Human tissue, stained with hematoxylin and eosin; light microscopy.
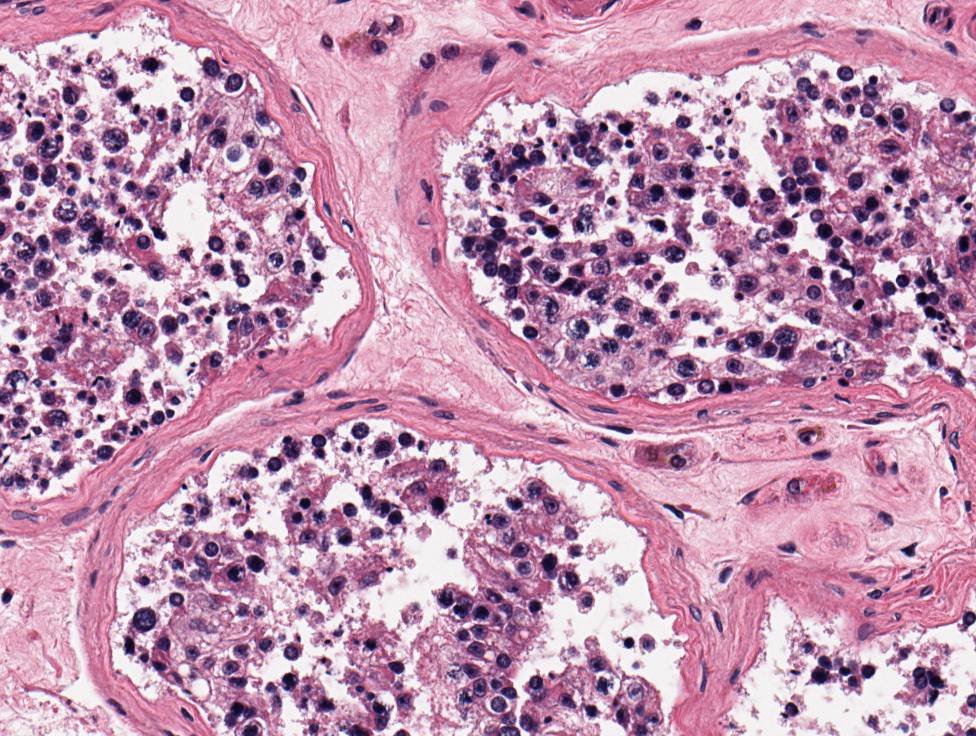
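Testis. Inside the tubules, many cells have round, dark nuclei with coarse, clumped chromatin and a rim of pale pink cytoplasm. The tubule contents are broken up by many irregular white spaces between detached cells. In the stroma between tubules, at right centre, a few polygonal cells have pink cytoplasm holding golden-brown pigment.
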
